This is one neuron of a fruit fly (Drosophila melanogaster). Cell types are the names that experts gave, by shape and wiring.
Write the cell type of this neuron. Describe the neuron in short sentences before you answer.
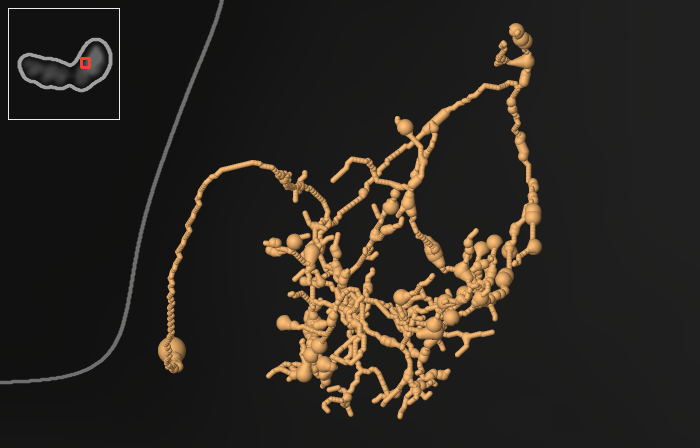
Dozens of branch ends can be seen. As drawn here it is about as wide as it is tall. Its broad class is central-brain intrinsic neuron. The cell type is CB2786.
